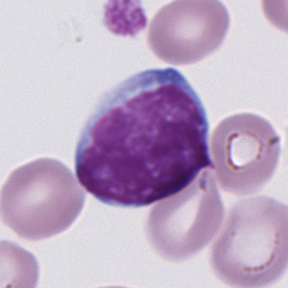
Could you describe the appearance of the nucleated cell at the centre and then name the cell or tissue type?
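Blue-staining cytoplasm, deepest along the cell's outer edge. No granules, no vacuoles. Outline smooth; no hair-like projections. Result: typical lymphocyte.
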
